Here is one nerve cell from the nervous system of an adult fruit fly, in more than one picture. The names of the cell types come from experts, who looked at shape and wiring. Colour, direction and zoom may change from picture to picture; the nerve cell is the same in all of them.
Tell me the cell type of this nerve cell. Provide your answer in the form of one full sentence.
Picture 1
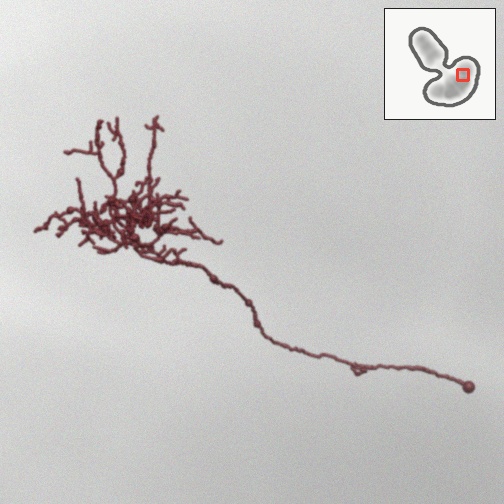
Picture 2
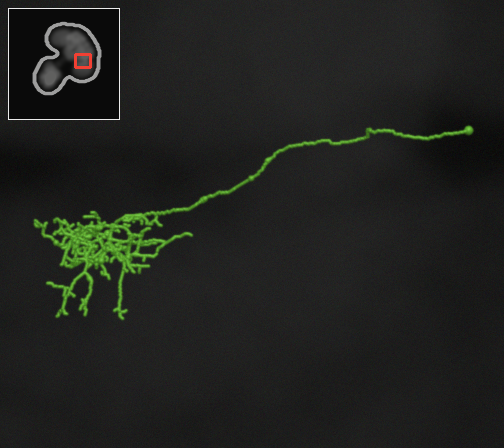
This nerve cell counts as a member of the cell type LC10b.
